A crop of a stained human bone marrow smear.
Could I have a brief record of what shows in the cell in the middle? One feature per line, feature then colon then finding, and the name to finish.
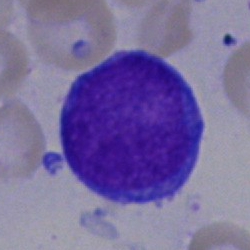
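Chromatin: fine and evenly spread
Cytoplasm rim: deep blue
Granules: none seen in the cytoplasm
Vacuoles: none seen in the cell
Name: blast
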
